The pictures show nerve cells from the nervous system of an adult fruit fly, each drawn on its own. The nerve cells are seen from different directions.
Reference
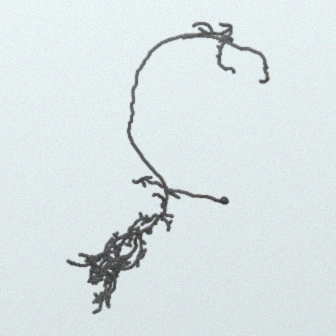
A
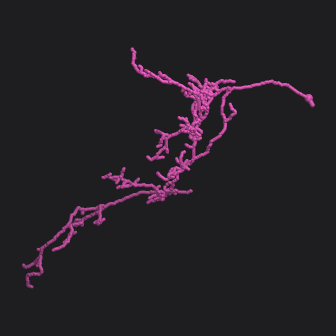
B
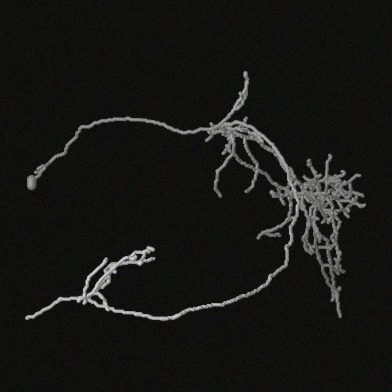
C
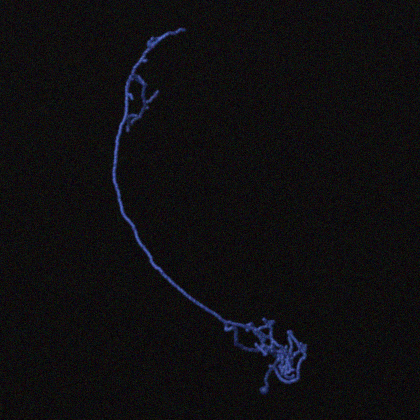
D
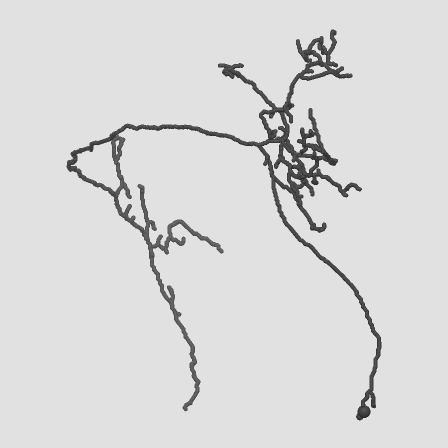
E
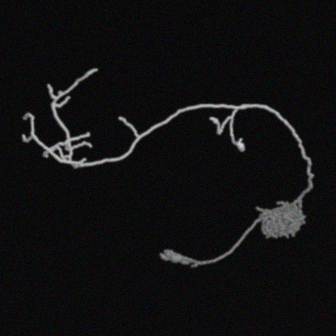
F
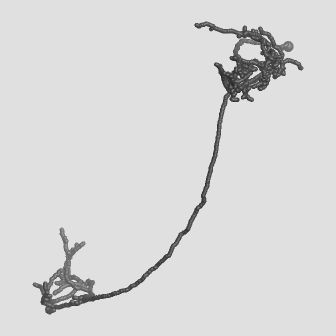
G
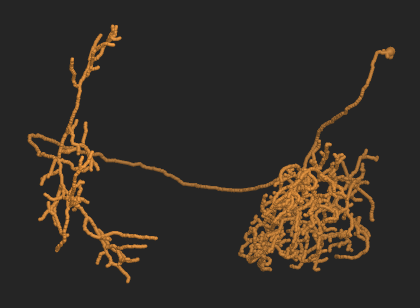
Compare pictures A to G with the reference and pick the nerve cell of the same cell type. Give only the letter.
B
